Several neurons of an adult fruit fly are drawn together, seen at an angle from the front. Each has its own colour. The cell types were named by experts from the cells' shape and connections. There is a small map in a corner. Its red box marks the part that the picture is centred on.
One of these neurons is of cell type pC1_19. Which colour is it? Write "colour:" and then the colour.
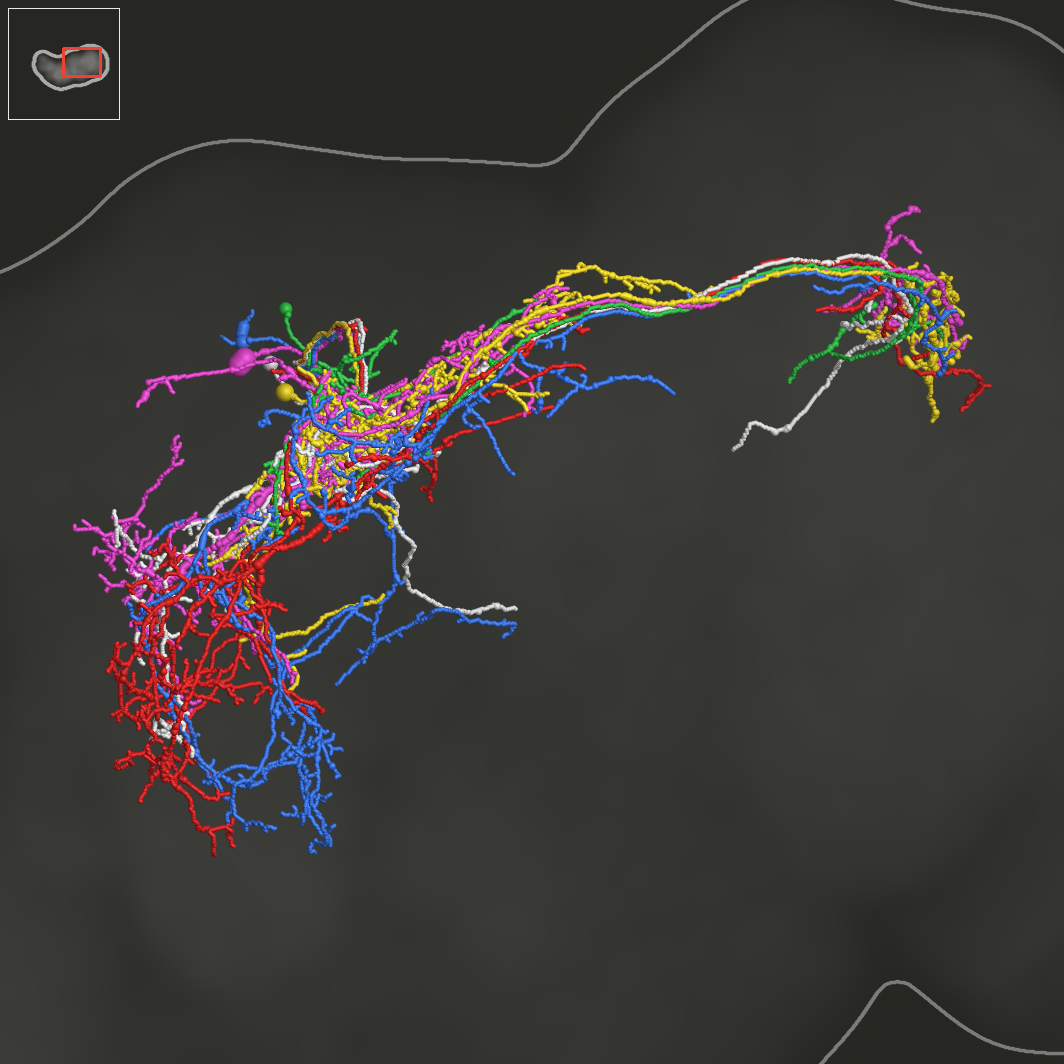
colour: green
